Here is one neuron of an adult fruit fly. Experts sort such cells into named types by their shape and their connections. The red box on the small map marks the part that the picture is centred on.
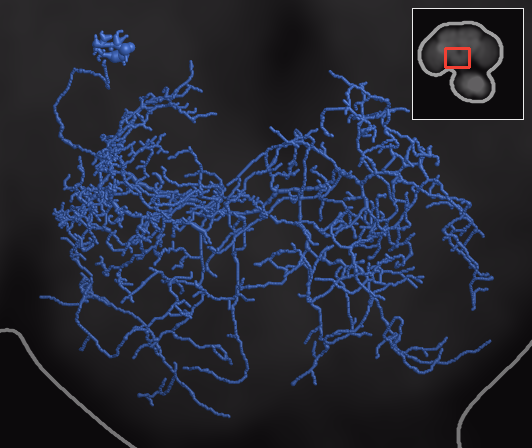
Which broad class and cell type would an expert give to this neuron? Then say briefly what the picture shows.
It is a central-brain intrinsic neuron. The cell type is GNG060. The cell body is at the upper left of the picture. The picture shows more than a hundred branch ends.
